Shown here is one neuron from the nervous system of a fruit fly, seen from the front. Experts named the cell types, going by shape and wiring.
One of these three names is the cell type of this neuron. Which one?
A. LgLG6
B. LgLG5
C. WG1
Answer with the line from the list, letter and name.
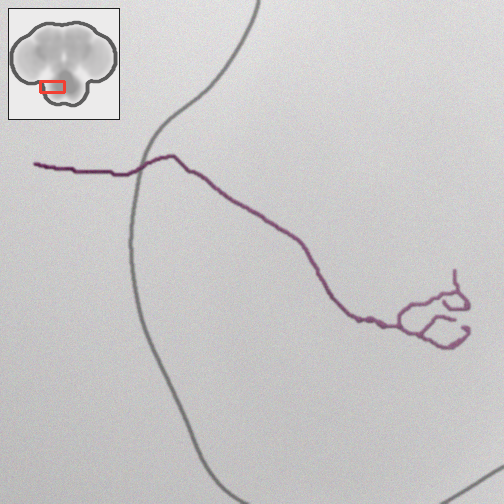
C. WG1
